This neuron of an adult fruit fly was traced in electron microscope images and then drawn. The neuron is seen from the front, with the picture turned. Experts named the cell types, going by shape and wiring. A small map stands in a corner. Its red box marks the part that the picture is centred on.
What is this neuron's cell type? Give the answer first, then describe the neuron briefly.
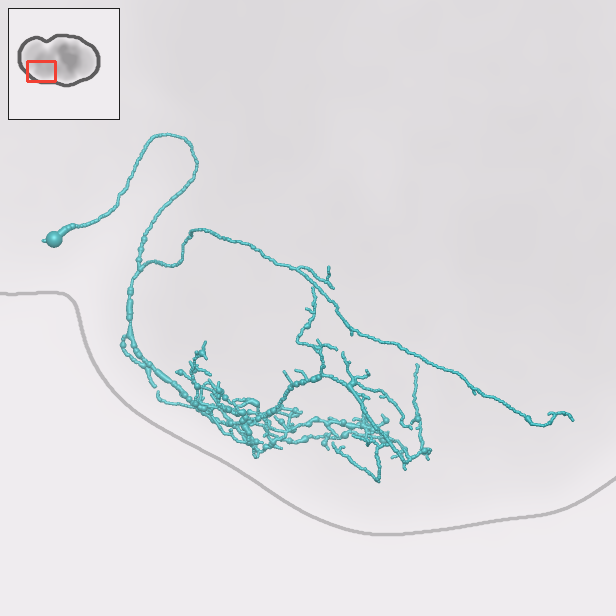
The cell type is SLP065. Its broad class is central-brain intrinsic neuron. The cell body is on the left of the picture. The picture shows dozens of branch ends.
